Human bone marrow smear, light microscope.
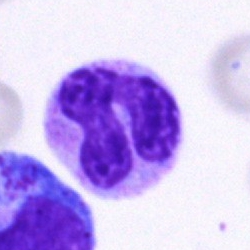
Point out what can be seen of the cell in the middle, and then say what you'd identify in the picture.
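Smooth, round outline here, and the chromatin's dark purple and coarsely clumped. No vacuoles in the cytoplasm either. That one's a band neutrophil.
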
